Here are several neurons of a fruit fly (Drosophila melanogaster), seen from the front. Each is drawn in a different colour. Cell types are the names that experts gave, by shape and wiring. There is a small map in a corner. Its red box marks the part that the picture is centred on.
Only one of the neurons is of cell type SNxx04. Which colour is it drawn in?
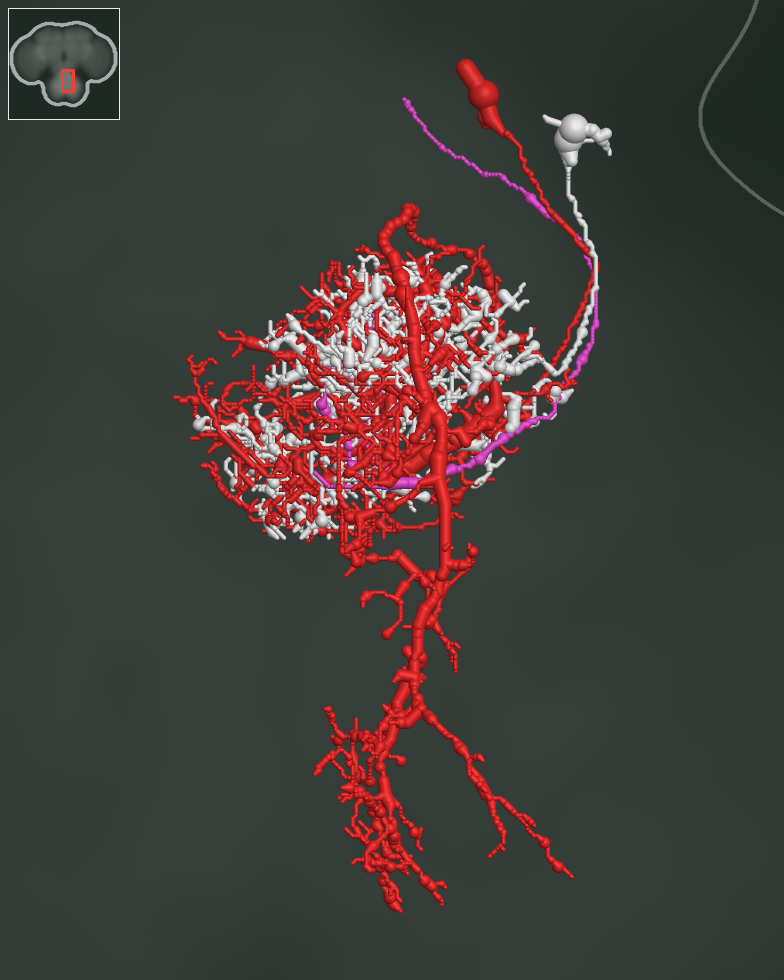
magenta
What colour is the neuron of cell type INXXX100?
red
